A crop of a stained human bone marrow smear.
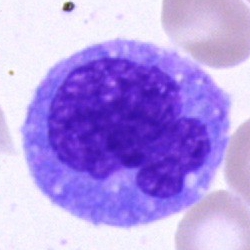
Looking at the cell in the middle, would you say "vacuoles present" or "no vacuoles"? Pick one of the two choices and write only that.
Vacuoles present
